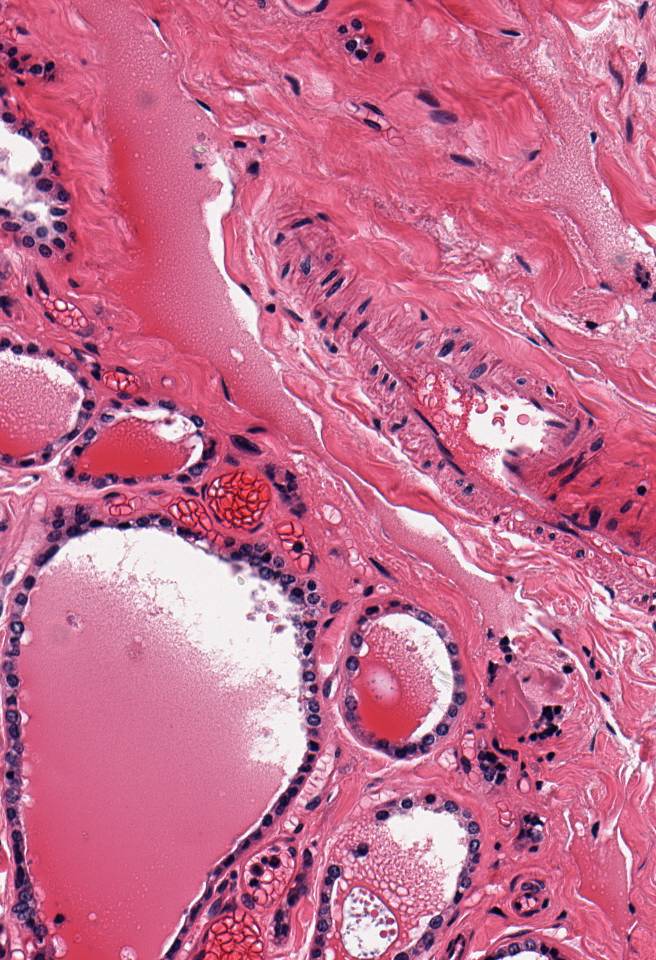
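Thyroid, as I see it: round, closed follicles fill the lower left half; dense fibrous stroma the upper right. The largest follicle, lower left, holds homogeneous pink material. Each follicle is lined by a single layer of flattened to low cuboidal cells with small dark round nuclei.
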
